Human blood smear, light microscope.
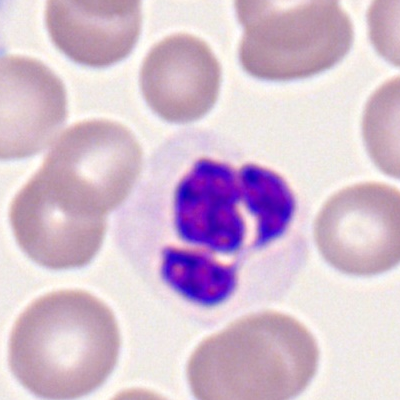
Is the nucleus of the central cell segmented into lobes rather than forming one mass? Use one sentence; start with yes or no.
Yes, separate lobes or segments make up the nucleus of this cell.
